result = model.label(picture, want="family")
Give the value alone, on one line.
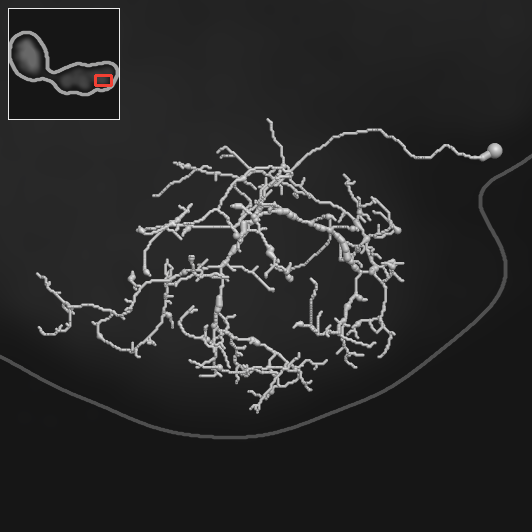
hemilineage 20A.22A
